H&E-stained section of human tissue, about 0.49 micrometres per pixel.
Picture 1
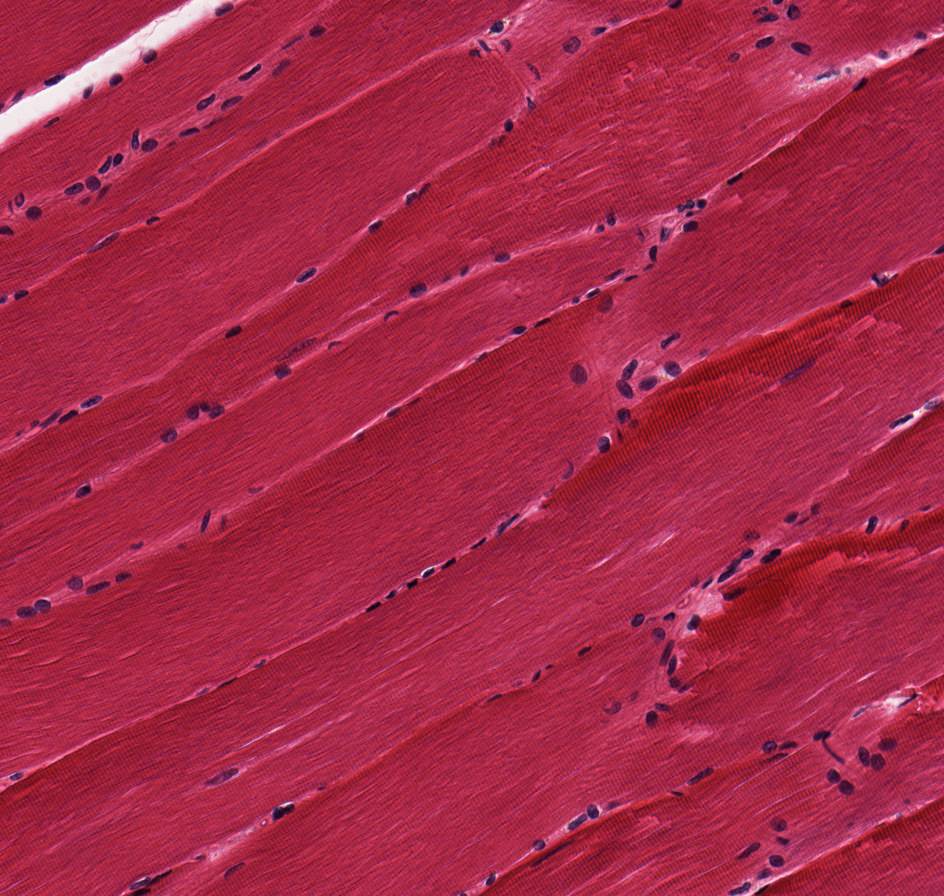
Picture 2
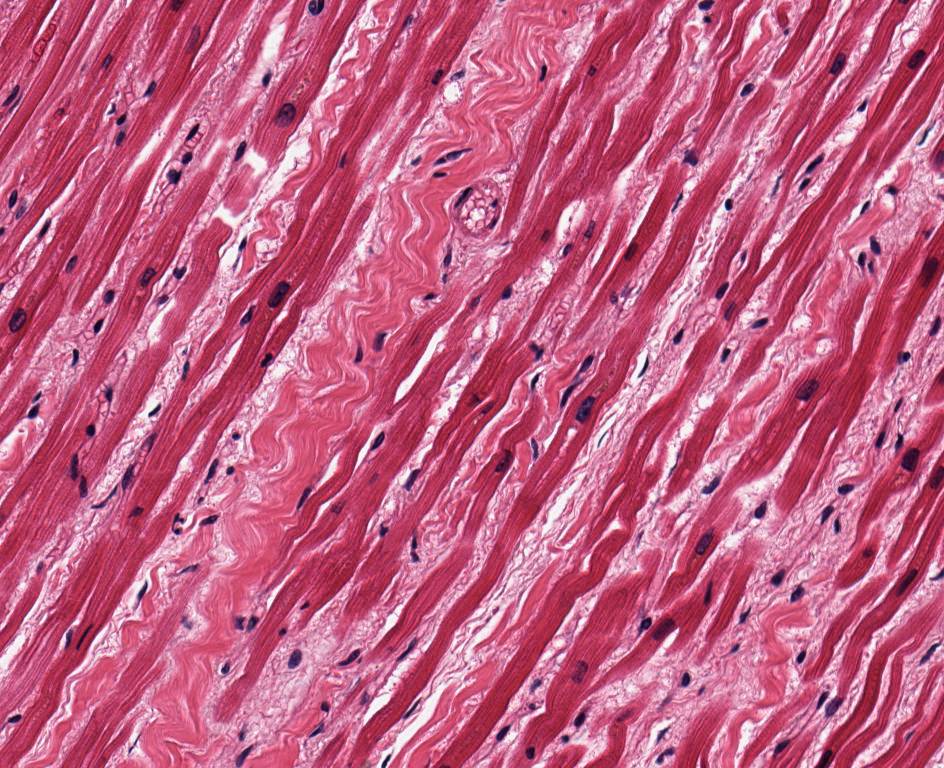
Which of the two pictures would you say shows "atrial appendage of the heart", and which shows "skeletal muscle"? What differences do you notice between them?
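Picture 1 shows skeletal muscle; picture 2 shows the atrial appendage of the heart. In picture 1 neighbouring fibres run side by side without branching into one another, whereas in picture 2 some fibres branch and join their neighbours. The nuclei in picture 1 are small, dark and flattened and lie along the fibre edges rather than centrally; the muscle cell nuclei in picture 2 are oval and central. Fine transverse striations cross the width of the fibres in picture 1. Fibre cytoplasm stains a deep, even red with eosin in picture 1 and deep pink in picture 2. Picture 2 also has small dark elongated nuclei scattered in the pale spaces between the fibres.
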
